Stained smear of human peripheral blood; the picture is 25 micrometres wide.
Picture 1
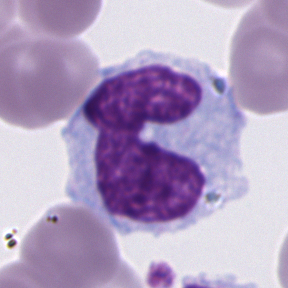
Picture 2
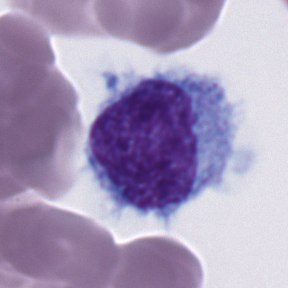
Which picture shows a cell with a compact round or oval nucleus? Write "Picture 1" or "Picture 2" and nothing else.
Picture 2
